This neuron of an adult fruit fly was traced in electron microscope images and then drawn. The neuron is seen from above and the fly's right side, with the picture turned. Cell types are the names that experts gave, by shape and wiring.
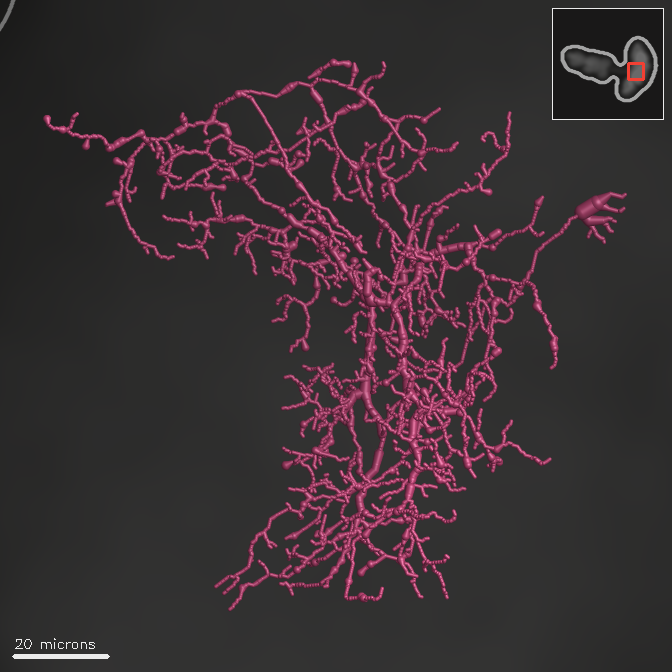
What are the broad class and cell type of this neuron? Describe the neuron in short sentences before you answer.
It lies in the brain. By the scale bar it is about 120 microns wide in this view. More than a hundred branch ends can be seen. Its broad class is central-brain intrinsic neuron. Its cell type is GNG469.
